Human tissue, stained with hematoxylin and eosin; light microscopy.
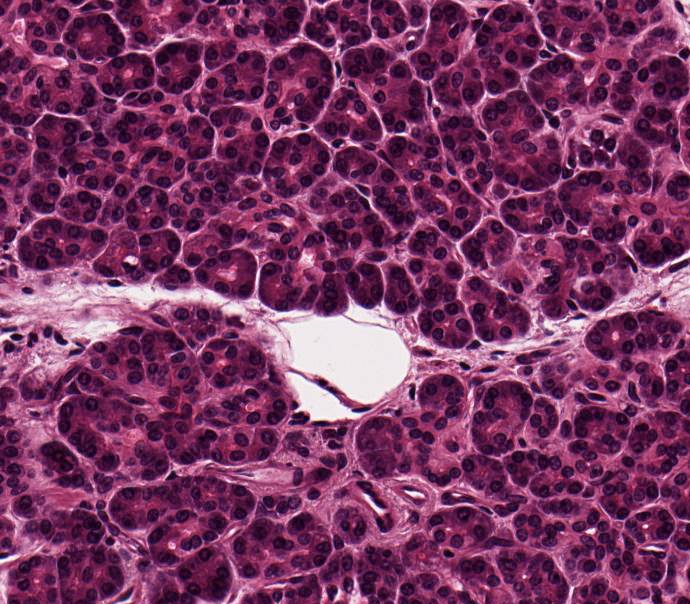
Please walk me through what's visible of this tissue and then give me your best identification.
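Look across the field: closely packed rounded acini fill almost all of it, above and below a central band. The acinar cell nuclei are round, dark and set toward the base of the cells. The cytoplasm stains deep purple-pink throughout, and no pale, foamy mucous cells appear. Nor are there any fat cells. This is pancreas.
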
